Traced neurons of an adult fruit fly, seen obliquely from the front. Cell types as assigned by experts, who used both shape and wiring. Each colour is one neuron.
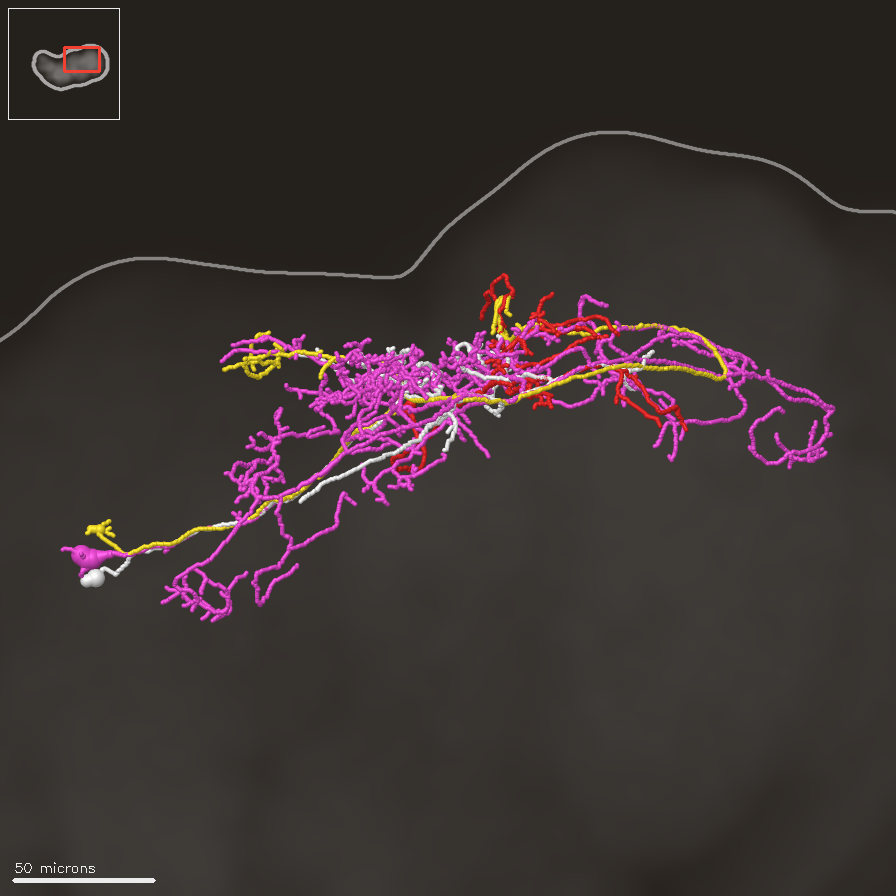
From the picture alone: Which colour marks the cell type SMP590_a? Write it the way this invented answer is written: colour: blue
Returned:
colour: white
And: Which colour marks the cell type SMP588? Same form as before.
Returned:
colour: magenta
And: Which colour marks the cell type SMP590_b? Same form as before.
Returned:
colour: red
